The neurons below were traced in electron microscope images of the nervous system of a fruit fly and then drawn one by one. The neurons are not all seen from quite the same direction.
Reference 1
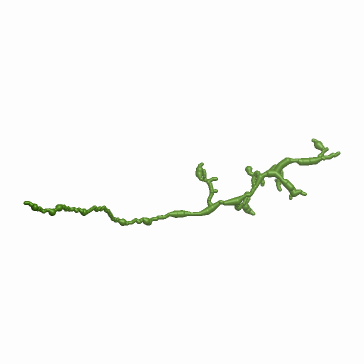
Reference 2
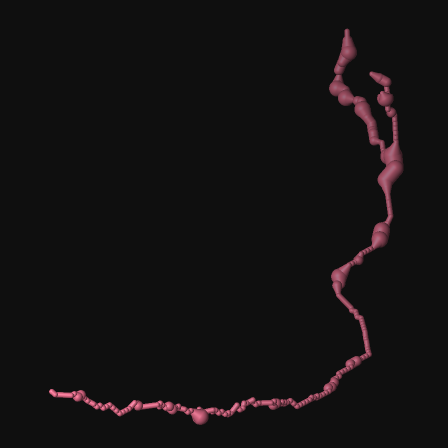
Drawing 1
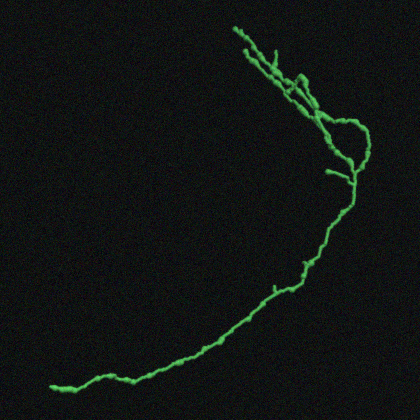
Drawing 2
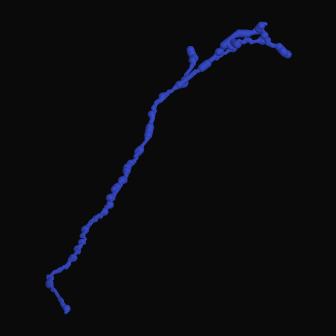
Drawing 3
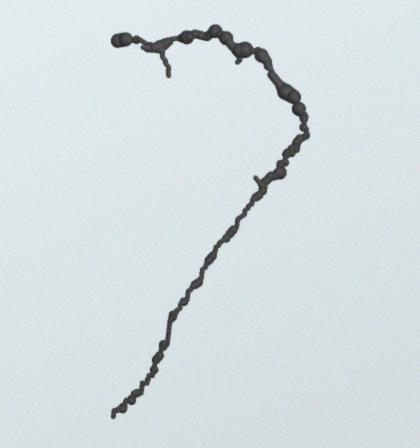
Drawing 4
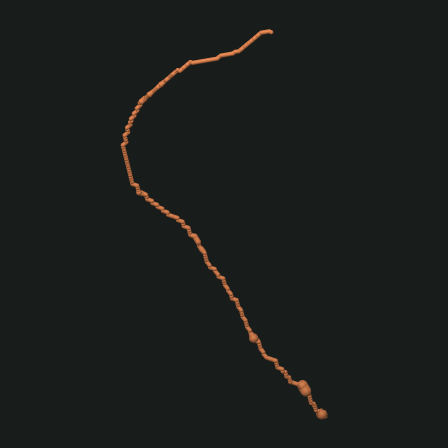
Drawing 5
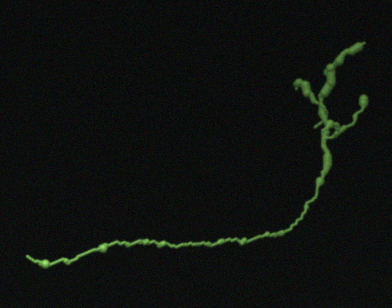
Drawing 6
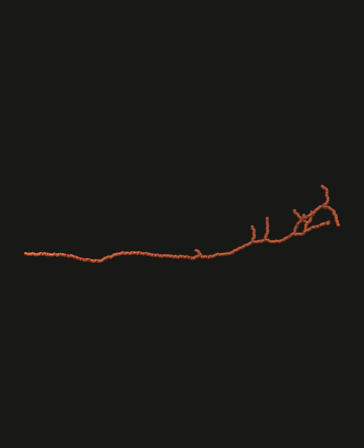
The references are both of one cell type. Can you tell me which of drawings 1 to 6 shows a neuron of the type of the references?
Drawing 5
